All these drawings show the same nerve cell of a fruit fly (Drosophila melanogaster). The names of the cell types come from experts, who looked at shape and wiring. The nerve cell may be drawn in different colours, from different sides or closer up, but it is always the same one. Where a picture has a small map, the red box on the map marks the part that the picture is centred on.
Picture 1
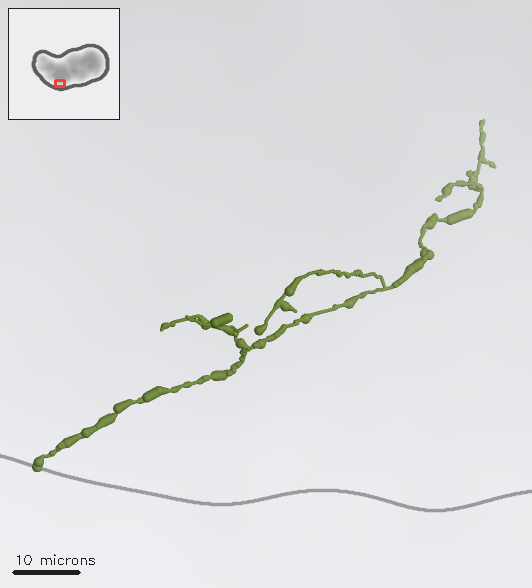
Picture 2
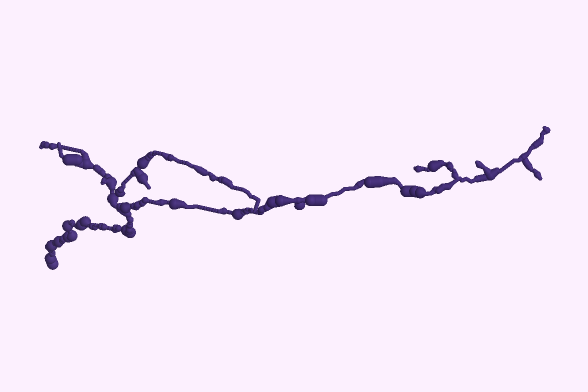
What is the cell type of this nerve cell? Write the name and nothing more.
SNta41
